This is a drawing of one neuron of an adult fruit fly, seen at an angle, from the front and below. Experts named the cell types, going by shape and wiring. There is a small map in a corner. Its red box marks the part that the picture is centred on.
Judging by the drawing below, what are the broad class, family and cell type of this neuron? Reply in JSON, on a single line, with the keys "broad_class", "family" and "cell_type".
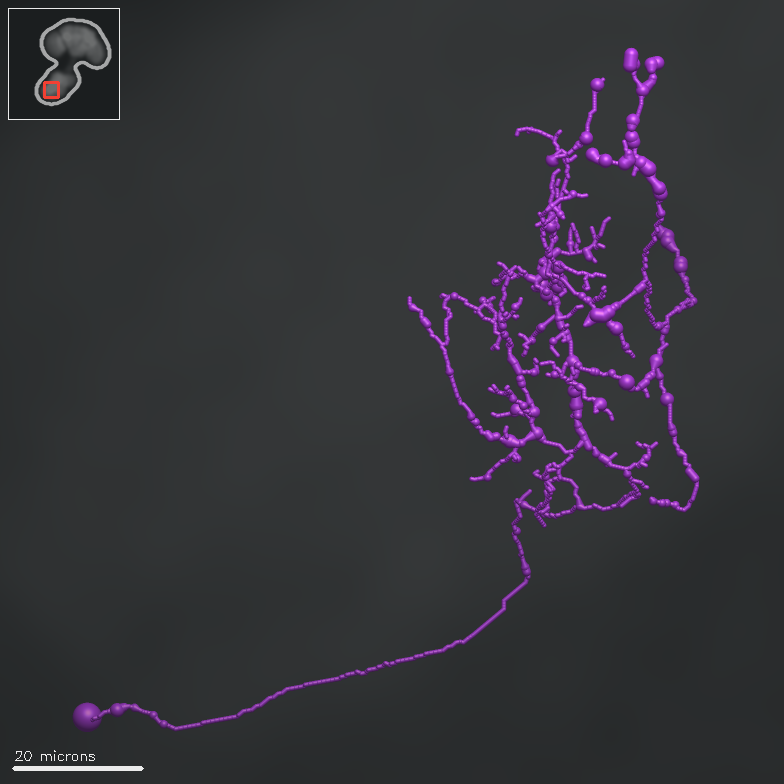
{"broad_class": "nerve-cord intrinsic neuron", "family": "hemilineage 01B", "cell_type": "IN01B067"}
